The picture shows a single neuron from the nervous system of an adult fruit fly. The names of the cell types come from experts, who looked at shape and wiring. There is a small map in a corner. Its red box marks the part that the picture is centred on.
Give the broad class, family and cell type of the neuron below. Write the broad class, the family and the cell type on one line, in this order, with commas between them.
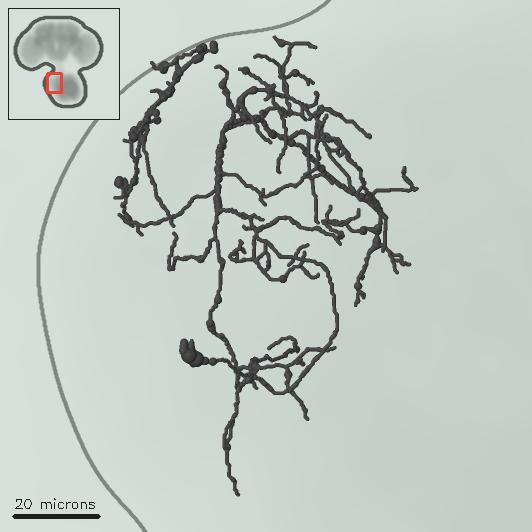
nerve-cord intrinsic neuron, hemilineage 03A, IN03A066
